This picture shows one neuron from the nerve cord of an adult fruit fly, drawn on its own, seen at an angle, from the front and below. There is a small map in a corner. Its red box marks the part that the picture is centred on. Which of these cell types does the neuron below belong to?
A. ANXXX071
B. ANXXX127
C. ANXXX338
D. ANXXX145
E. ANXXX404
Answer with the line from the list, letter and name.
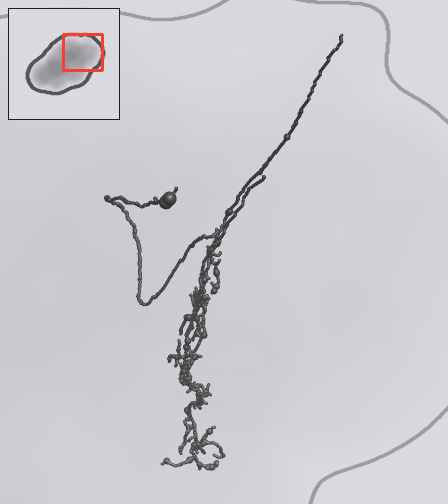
E. ANXXX404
